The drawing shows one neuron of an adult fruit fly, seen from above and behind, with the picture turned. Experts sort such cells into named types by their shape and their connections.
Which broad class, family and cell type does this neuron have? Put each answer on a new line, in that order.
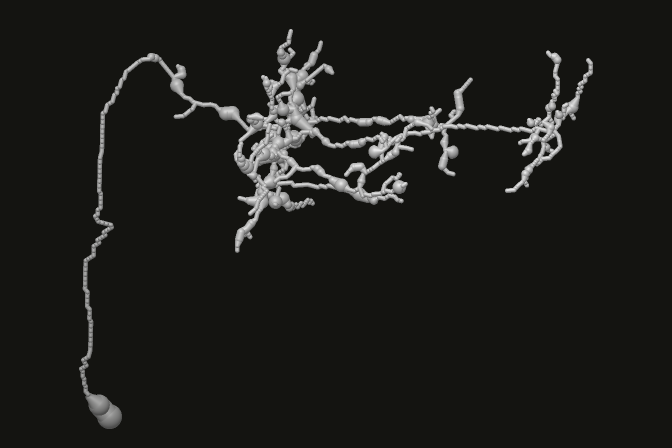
optic-lobe intrinsic neuron
Mi
Mi10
